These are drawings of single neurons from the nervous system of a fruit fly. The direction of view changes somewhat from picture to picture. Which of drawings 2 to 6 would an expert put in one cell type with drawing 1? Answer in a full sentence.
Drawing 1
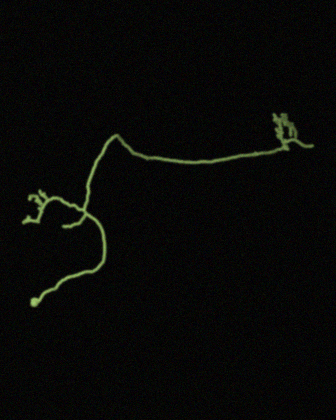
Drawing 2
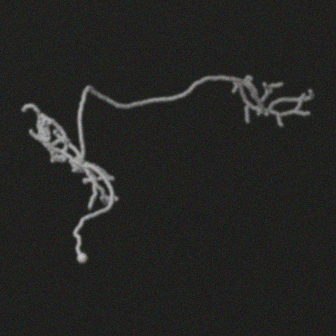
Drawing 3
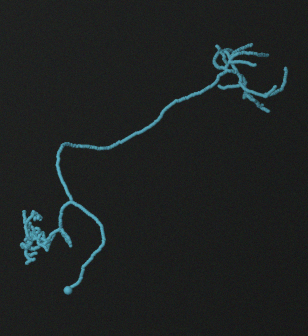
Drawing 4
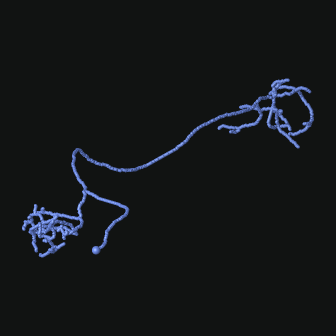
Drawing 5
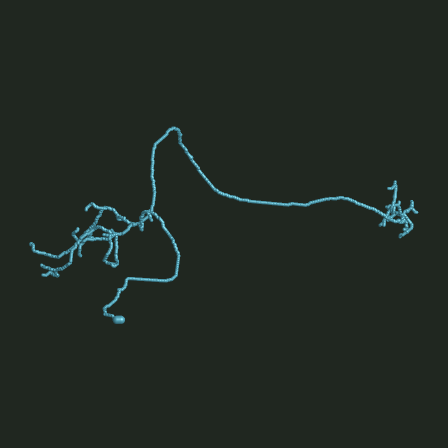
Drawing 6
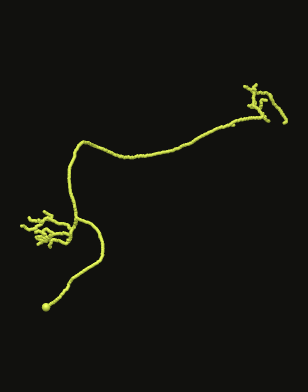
Drawing 5 and drawing 6 are of the same cell type.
